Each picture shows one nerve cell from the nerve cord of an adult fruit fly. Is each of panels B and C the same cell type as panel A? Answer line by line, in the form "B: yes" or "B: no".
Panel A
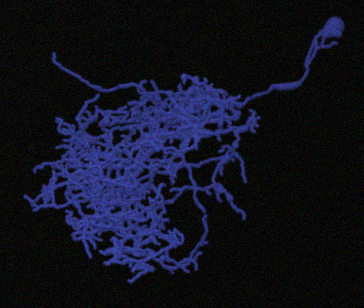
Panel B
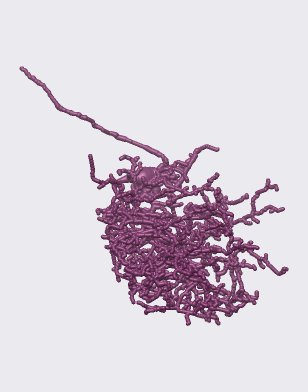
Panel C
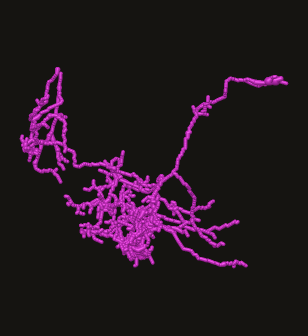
B: yes
C: yes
